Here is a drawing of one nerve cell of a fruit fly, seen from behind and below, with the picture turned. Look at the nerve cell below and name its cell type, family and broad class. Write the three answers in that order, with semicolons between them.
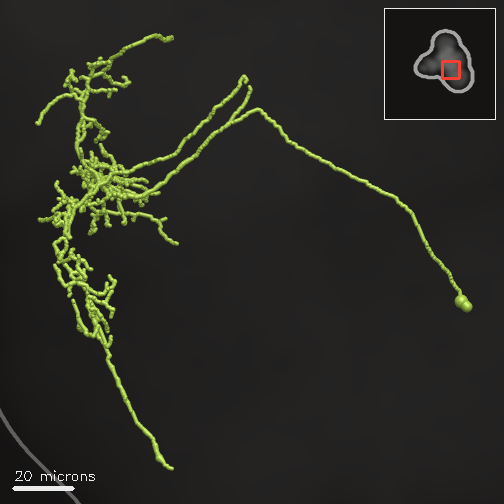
SMP170; hemilineage AOTUv4_ventral; central-brain intrinsic neuron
